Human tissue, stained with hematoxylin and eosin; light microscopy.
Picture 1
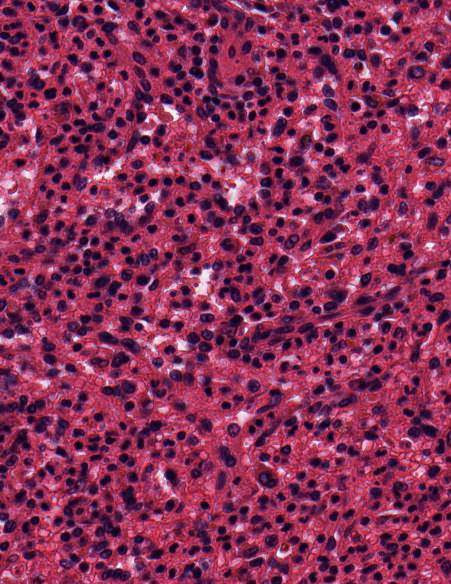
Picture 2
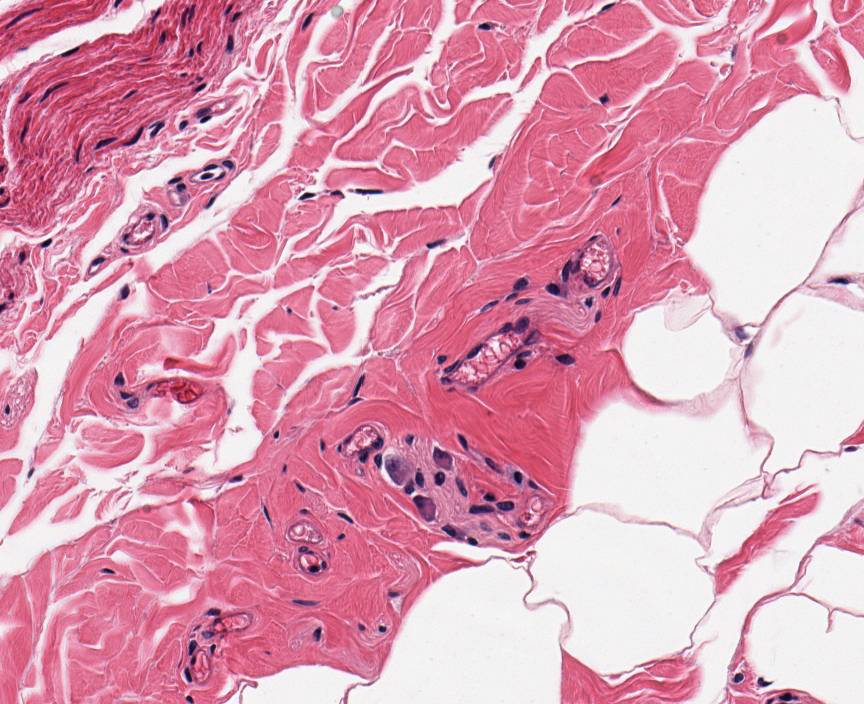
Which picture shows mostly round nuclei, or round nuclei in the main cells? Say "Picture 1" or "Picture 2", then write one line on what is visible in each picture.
Picture 1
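What picture 1 shows: Most nuclei are small, round and darkly stained.
What picture 2 shows: Nuclei among the collagen bundles are sparse, dark and mostly elongated.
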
